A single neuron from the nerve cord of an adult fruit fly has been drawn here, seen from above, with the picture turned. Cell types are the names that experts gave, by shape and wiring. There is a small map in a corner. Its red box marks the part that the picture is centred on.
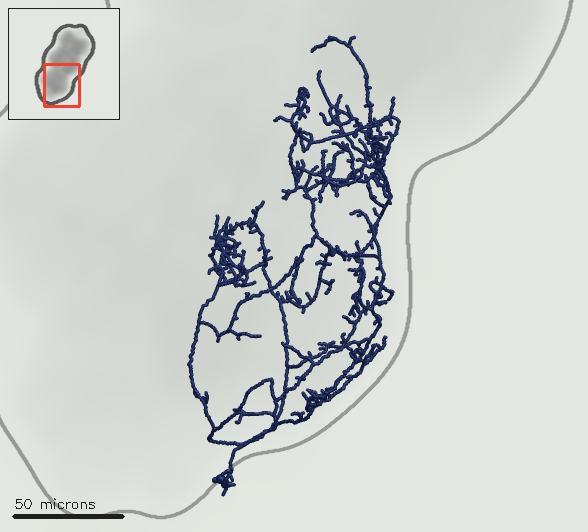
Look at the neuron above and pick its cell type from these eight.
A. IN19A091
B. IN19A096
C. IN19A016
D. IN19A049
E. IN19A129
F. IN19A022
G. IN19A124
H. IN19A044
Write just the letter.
D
